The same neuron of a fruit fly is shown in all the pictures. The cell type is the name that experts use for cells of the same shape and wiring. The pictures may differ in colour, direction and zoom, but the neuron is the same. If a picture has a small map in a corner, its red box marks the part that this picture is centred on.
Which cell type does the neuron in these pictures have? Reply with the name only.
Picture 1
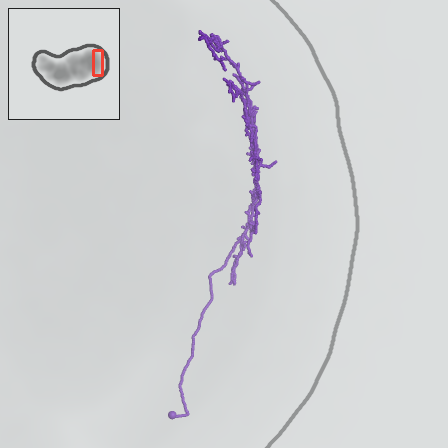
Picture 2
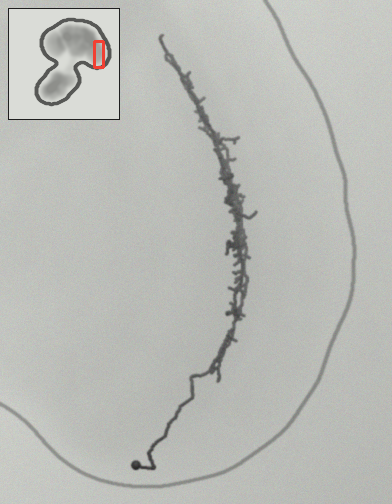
Cm13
